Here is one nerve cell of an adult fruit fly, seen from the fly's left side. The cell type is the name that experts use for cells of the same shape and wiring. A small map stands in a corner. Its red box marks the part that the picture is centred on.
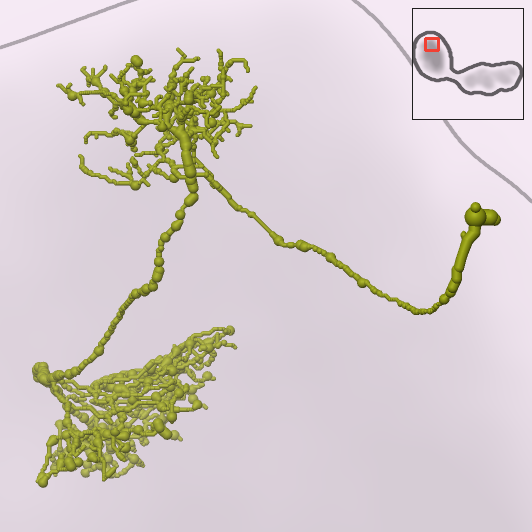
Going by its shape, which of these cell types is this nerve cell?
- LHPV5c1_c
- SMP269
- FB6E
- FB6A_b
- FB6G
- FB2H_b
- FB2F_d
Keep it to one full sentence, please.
This particular nerve cell has the cell type FB6G.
